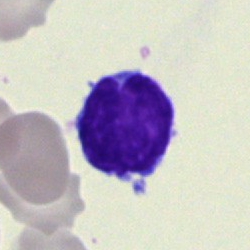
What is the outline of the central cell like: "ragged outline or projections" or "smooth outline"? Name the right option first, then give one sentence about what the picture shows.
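Ragged outline or projections. A small dark bleb projects from the bottom edge of the cell.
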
